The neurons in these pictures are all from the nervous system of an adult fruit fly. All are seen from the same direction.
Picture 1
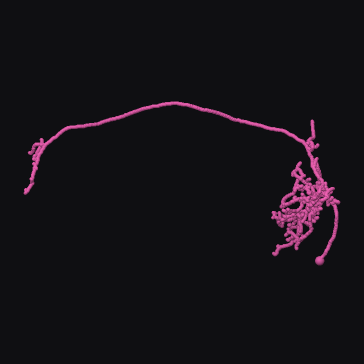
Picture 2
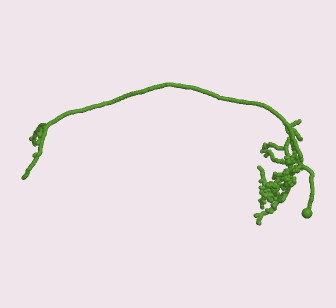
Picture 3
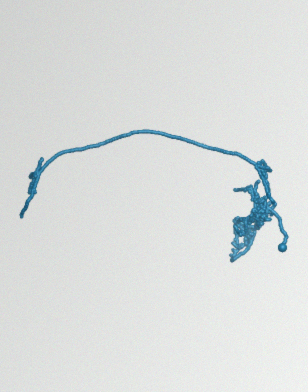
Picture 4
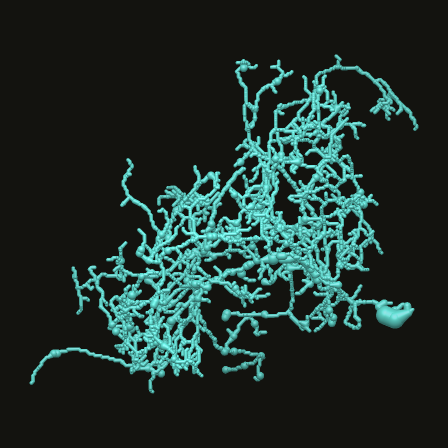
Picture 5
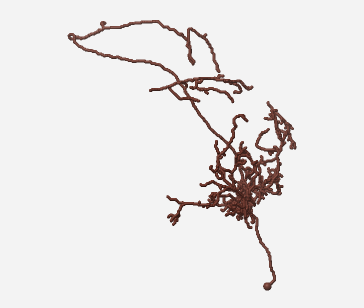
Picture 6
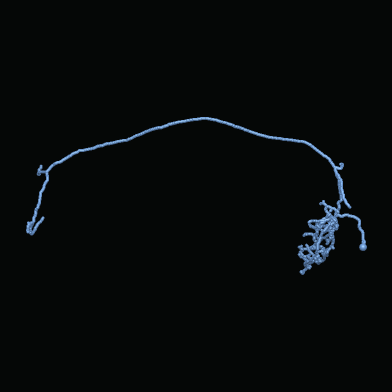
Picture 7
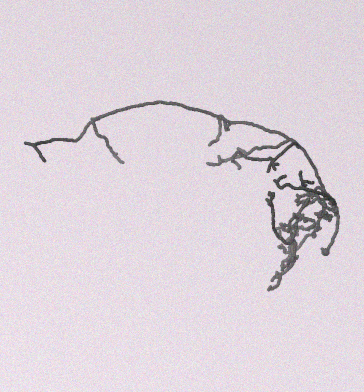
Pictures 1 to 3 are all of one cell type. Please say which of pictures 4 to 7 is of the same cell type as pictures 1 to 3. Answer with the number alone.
6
